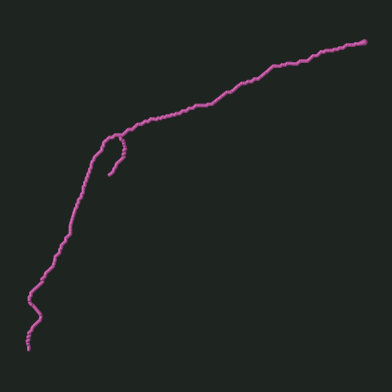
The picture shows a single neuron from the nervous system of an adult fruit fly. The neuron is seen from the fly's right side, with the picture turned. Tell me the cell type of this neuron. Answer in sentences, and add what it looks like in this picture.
The cell type is LgLG2. Its broad class is sensory neuron entering the nerve cord. No cell body is drawn. There are a dozen or fewer branch ends.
